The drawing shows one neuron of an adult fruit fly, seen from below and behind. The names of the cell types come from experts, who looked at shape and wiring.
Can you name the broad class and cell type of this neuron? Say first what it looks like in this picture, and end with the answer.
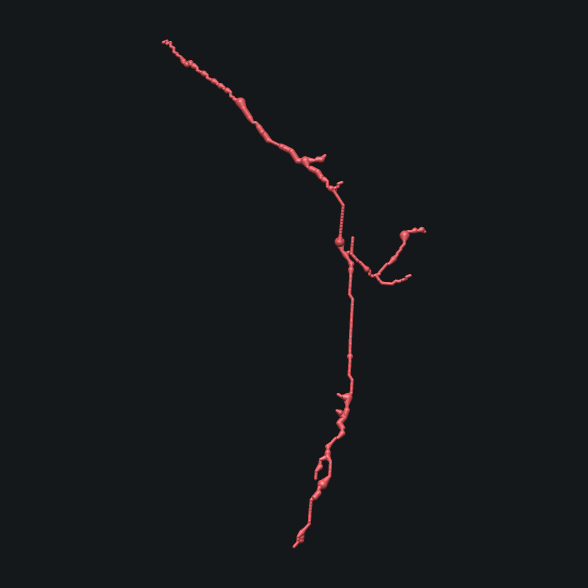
No cell body is drawn. It has a dozen or fewer branch ends. Its broad class is sensory neuron entering the nerve cord. The cell type is SNxx22.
